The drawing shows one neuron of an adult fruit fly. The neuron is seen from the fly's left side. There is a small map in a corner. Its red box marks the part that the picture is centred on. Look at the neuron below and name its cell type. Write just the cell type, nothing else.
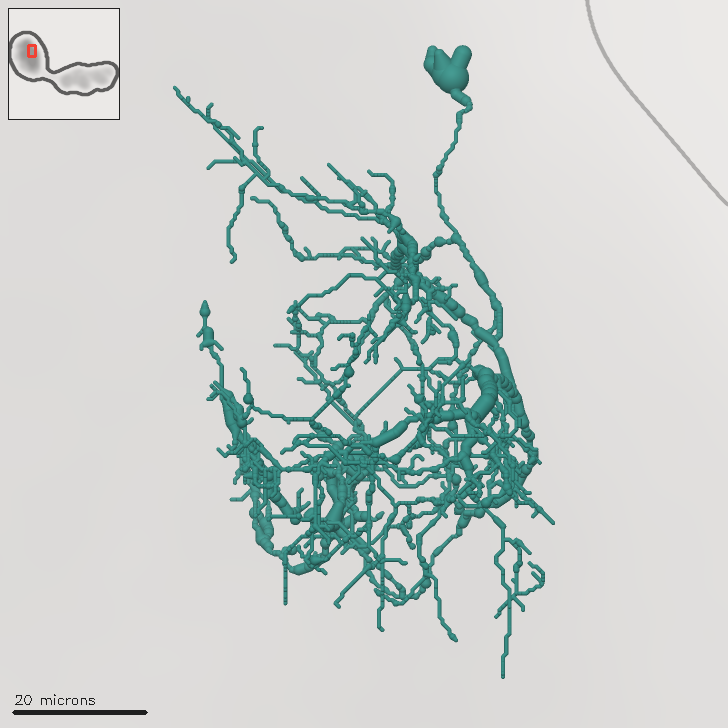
PS158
